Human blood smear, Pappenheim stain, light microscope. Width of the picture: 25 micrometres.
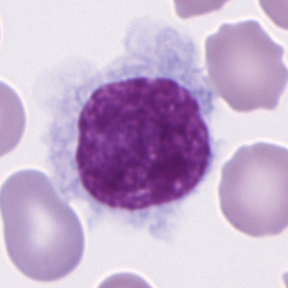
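Hairy cell: the nucleated cell at the centre of this stained peripheral blood smear. Thin, wavy, pale surface projections extend from it, fading out at their tips. The rim of cytoplasm is broader above and to the left of the nucleus than on its right side. Neither distinct granules nor clear vacuoles are seen in the cytoplasm.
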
